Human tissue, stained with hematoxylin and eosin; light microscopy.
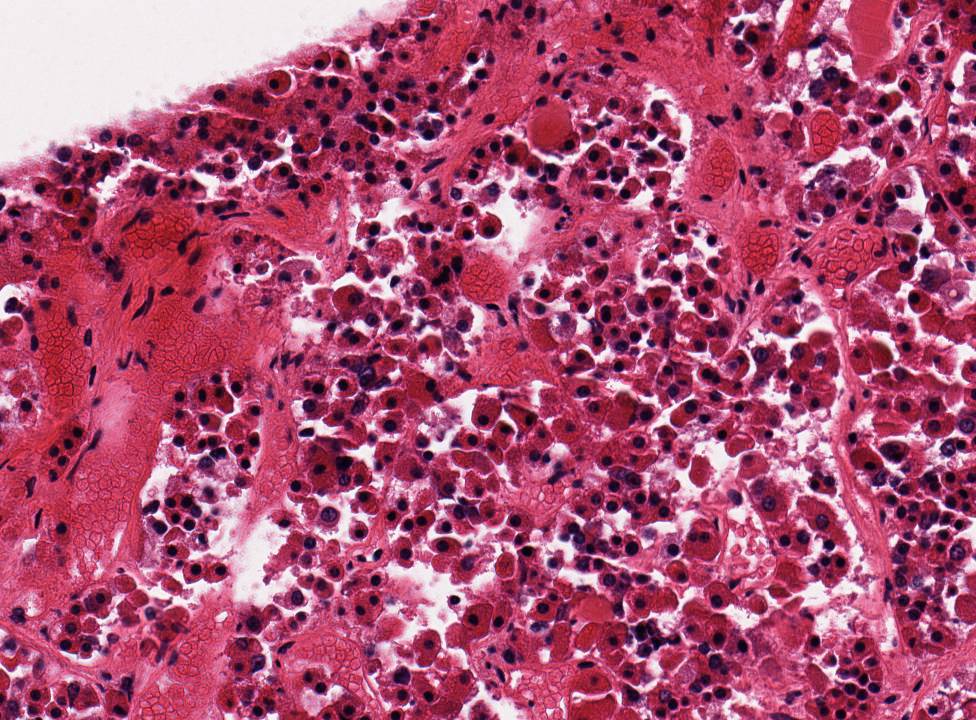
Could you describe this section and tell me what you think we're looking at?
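Round cells here, in loose clusters and sheets with irregular white spaces between. Most have plentiful, deeply eosinophilic cytoplasm and one round dark nucleus; a few paler, violet-tinged cells sit among them, mostly centre and right. A free edge at top left, blank white beyond. This is pituitary.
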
